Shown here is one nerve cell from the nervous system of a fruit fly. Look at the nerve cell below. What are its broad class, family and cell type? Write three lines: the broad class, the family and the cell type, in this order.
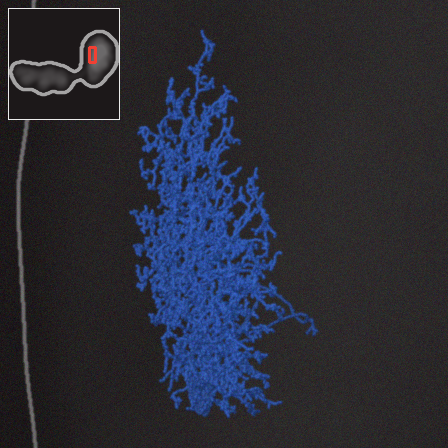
optic-lobe intrinsic neuron
Li
Li17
